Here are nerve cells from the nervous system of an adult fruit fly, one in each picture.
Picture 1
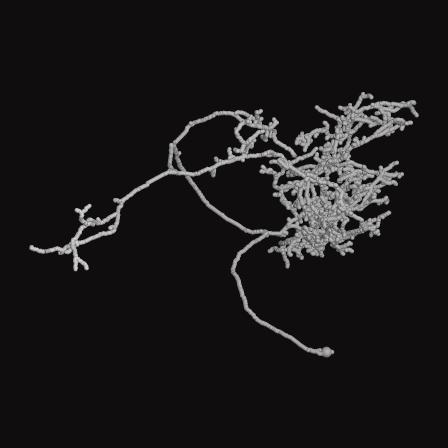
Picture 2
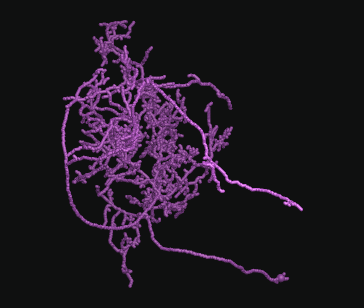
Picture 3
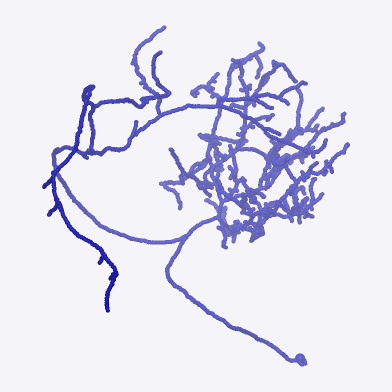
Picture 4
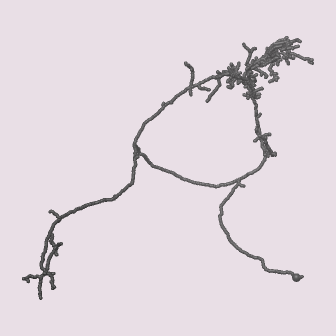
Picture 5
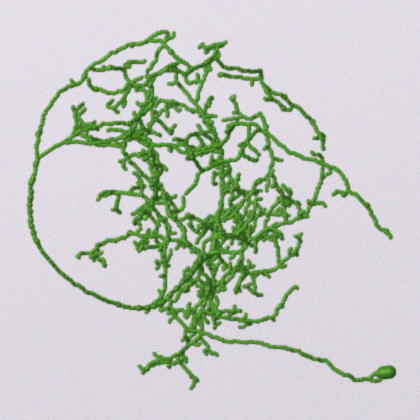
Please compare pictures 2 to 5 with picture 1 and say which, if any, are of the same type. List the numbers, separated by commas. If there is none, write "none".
2, 3, 5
